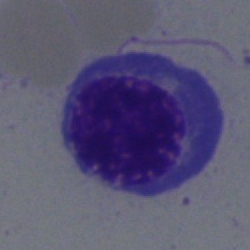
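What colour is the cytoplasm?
Deep blue.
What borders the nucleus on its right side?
A paler zone of cytoplasm.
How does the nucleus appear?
Dense, dark purple chromatin with small pale pinkish specks scattered over it.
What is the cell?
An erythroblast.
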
